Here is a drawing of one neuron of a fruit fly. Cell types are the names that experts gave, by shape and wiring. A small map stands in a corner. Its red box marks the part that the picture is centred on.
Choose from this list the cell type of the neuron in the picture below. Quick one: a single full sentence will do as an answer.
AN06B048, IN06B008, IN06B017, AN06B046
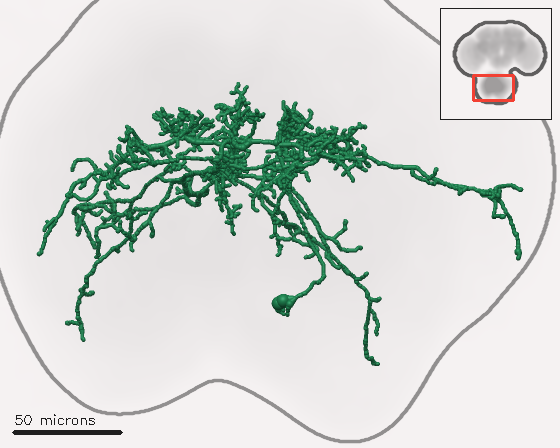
With respect to cell type, this neuron is IN06B008.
